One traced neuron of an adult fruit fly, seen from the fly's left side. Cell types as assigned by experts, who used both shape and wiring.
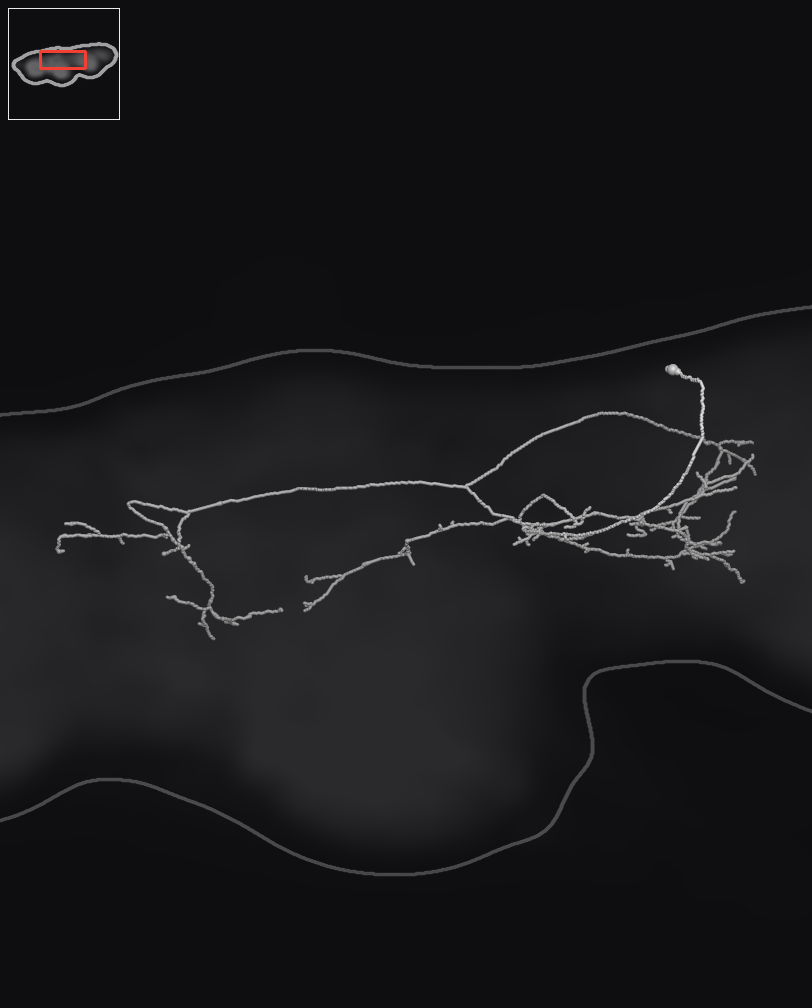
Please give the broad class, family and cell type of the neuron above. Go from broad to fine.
nerve-cord intrinsic neuron; hemilineage 18B; IN18B047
